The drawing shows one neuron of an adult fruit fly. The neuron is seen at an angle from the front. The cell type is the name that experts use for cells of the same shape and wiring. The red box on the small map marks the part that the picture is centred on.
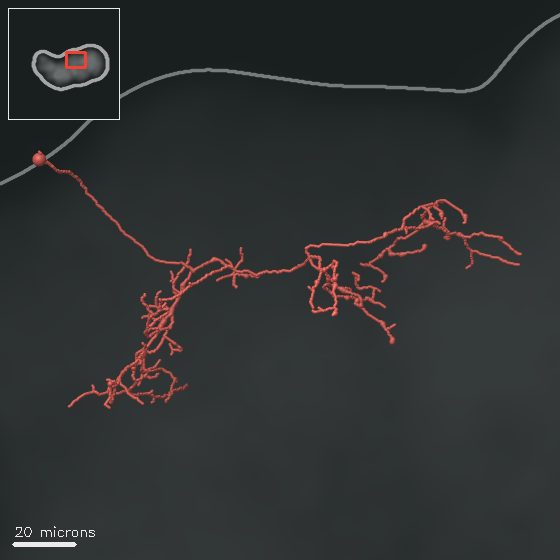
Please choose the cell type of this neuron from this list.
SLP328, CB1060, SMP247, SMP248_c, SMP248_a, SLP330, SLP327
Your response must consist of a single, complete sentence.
Cell type SMP248_a is what this neuron is.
